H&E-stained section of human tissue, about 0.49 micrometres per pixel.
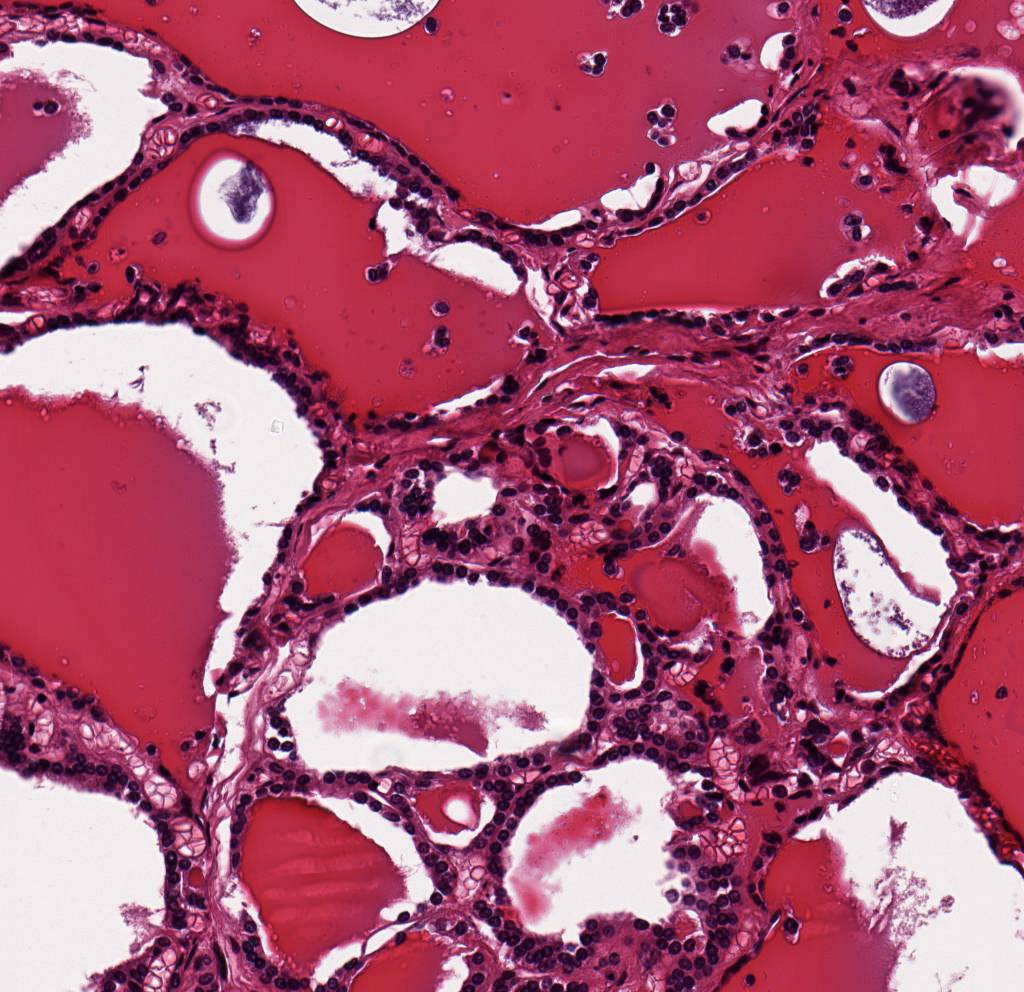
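Thyroid. The field is made of closely packed follicles of widely varying size, and the smallest seem to cluster in the lower centre. Each is lined by a single layer of flattened to low cuboidal cells with dark round nuclei. Most lumens, I see, hold homogeneous deep pink colloid. Small groups of cells with clear, finely vacuolated cytoplasm sit among the follicles at lower left and centre right.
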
